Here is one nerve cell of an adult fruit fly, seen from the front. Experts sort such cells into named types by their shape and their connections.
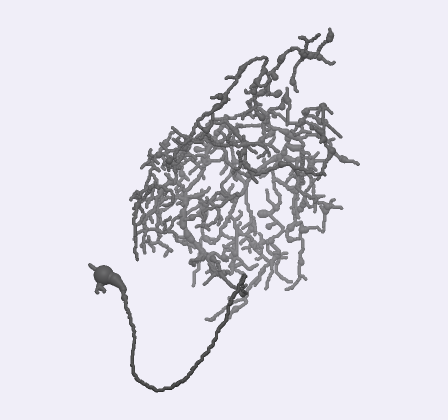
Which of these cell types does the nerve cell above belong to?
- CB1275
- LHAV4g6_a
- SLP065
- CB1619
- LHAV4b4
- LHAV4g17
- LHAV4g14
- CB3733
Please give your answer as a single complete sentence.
By type, the nerve cell is LHAV4g17.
